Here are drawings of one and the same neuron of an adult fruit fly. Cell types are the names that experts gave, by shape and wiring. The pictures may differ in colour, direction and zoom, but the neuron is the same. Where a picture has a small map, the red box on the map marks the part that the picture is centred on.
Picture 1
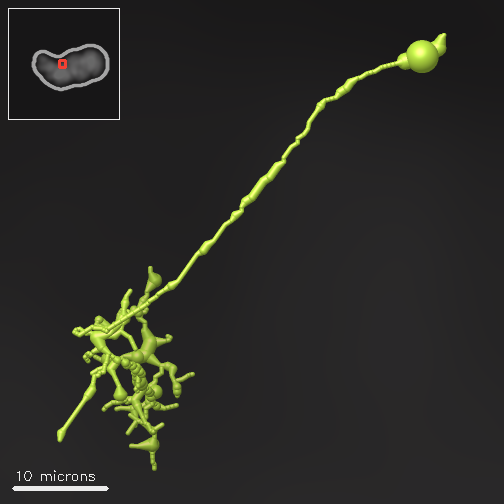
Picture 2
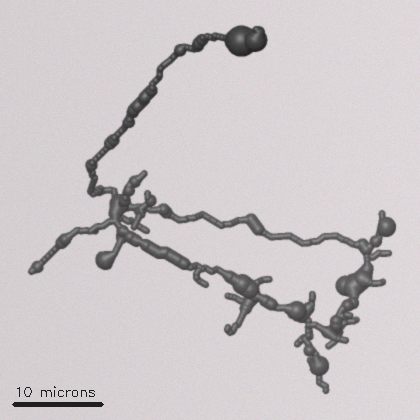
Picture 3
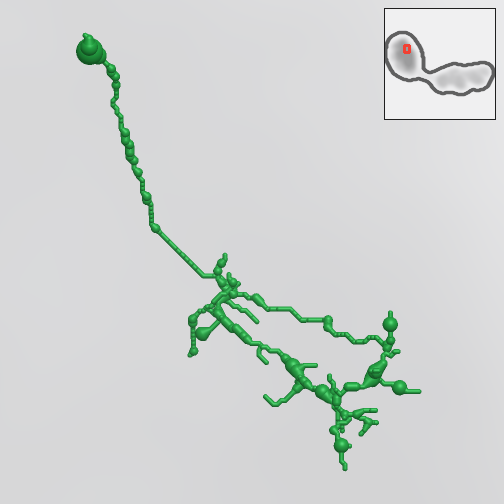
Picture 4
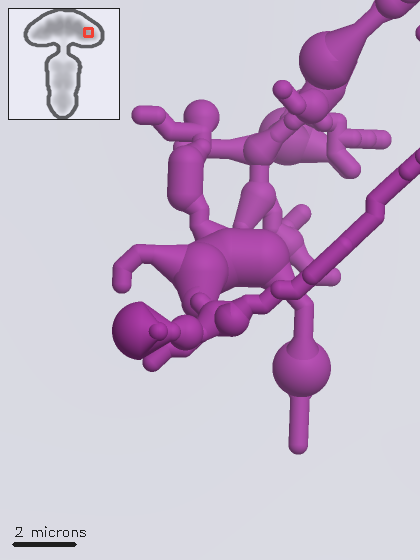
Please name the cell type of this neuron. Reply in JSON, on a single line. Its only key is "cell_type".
{"cell_type": "Mi15"}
